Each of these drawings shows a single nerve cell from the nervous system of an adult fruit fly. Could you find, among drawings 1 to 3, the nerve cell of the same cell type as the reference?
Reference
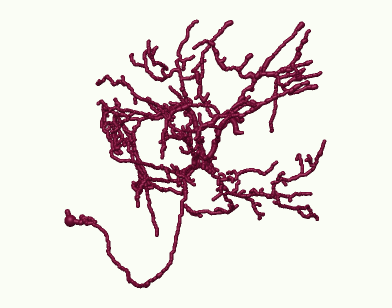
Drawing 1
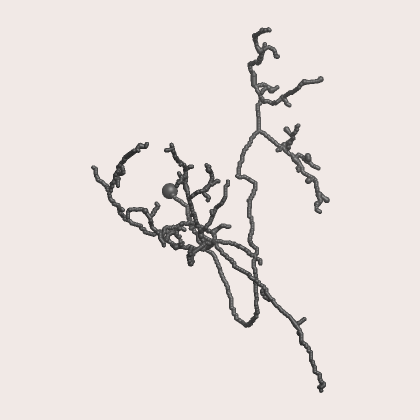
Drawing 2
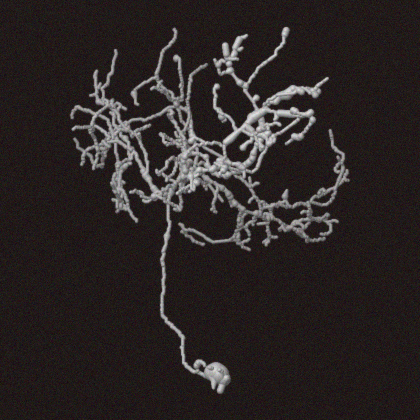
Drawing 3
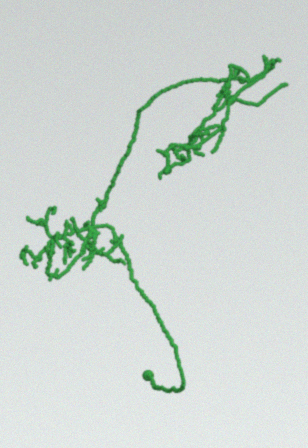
2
